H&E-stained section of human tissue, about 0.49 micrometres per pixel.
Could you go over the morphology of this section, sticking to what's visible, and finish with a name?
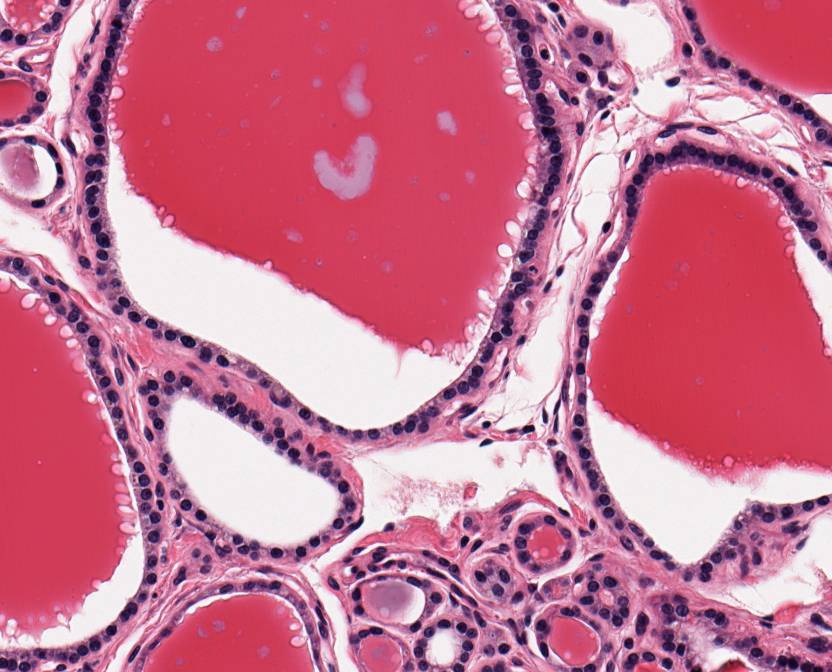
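Large rounded follicles fill the field, and there's a cluster of much smaller ones at the bottom centre. Most follicles hold homogeneous deep pink colloid. The epithelial nuclei are small, round and darkly stained. Thin strands of pink fibrous stroma separate the follicles. This is thyroid.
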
